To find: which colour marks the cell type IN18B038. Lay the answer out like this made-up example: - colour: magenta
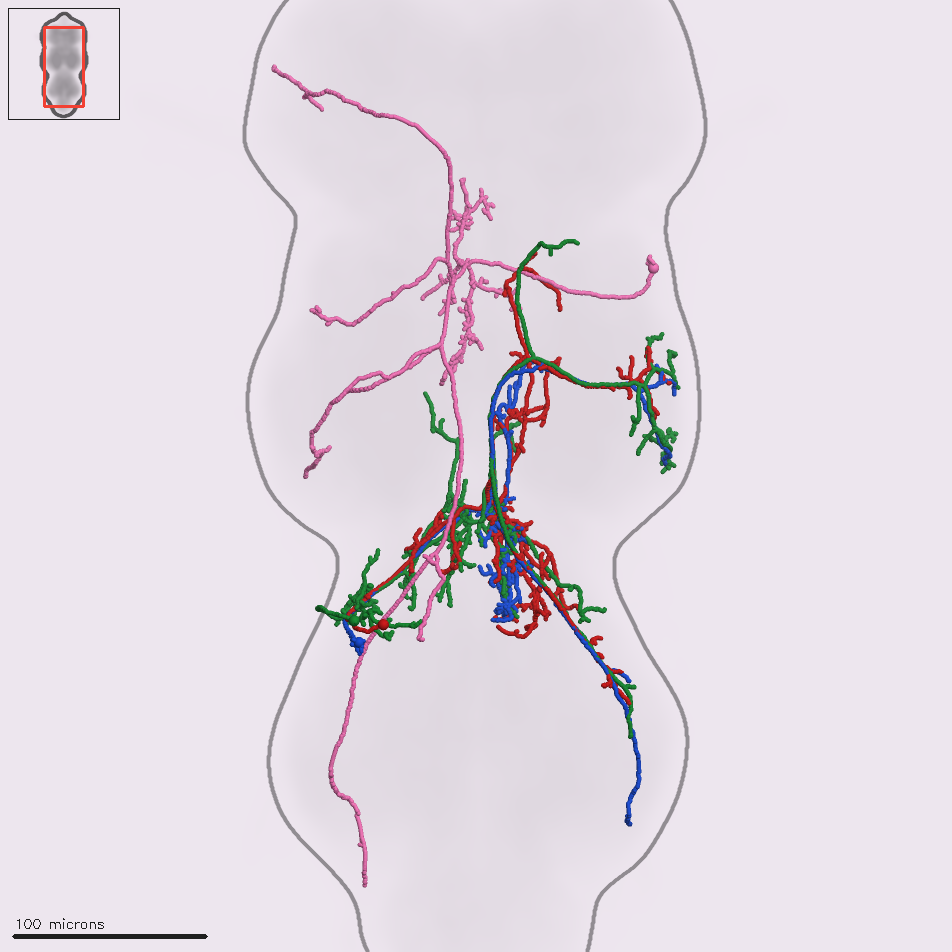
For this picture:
- colour: green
